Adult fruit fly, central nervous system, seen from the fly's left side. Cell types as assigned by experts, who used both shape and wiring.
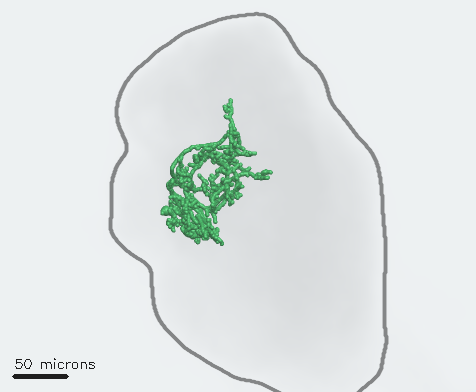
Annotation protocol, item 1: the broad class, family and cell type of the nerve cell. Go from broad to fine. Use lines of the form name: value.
broad class: central-brain intrinsic neuron
family: hemilineage VLPa1_lateral
cell type: AVLP305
